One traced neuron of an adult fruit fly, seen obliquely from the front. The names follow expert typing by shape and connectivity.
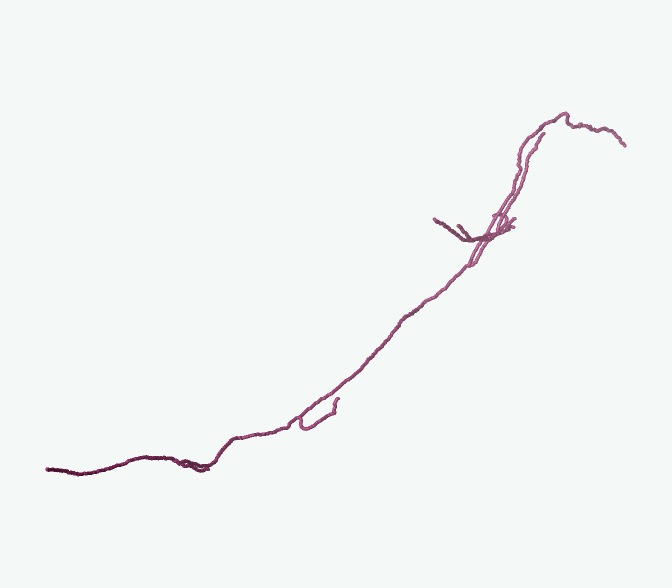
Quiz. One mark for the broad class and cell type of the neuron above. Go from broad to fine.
sensory neuron descending to the nerve cord; LN-DN2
